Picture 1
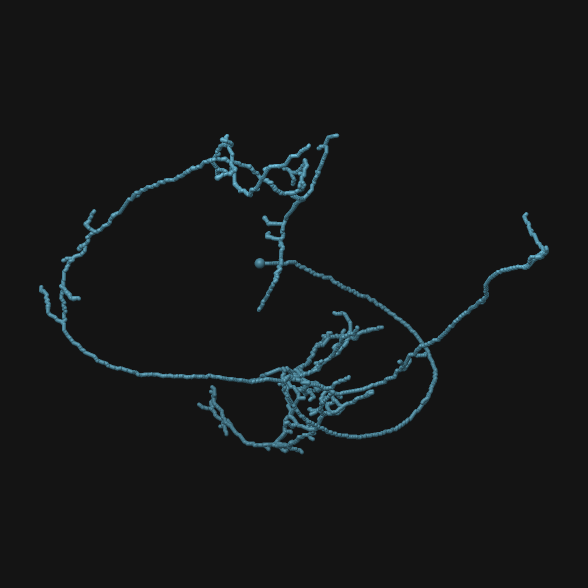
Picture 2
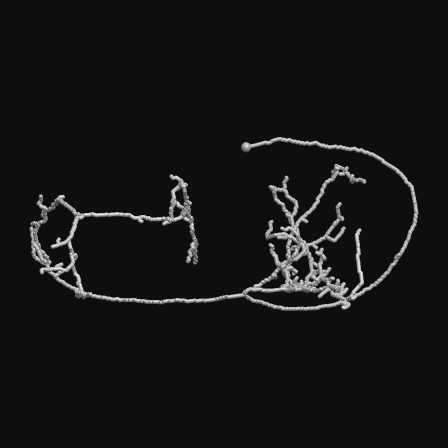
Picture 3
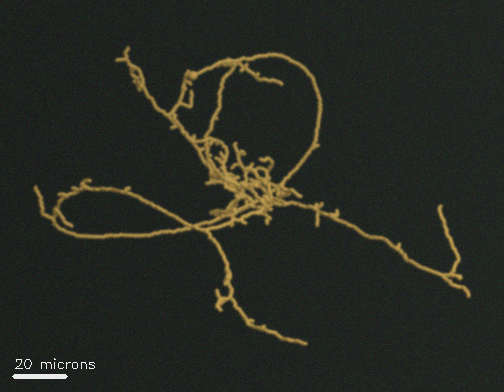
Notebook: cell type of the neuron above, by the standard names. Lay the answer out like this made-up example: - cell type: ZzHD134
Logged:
- cell type: IN19B092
